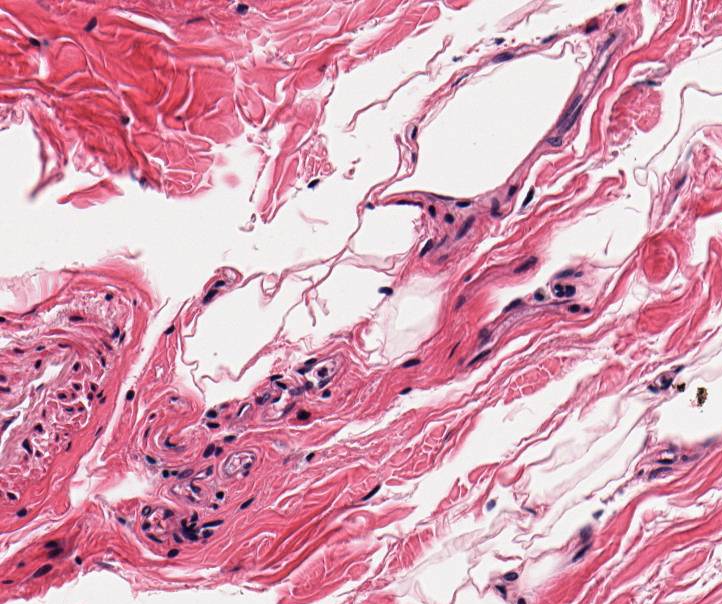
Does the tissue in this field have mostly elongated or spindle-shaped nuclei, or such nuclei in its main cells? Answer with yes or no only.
Yes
